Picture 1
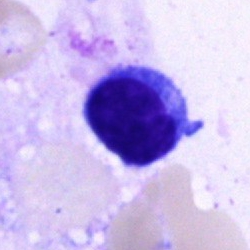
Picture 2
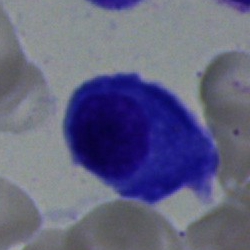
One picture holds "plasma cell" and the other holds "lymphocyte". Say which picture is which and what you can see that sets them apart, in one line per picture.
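Picture 1: lymphocyte. The nucleus fills most of the cell, leaving scant cytoplasm.
Picture 2: plasma cell. The cytoplasm is abundant and stains a deep, intense blue.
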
